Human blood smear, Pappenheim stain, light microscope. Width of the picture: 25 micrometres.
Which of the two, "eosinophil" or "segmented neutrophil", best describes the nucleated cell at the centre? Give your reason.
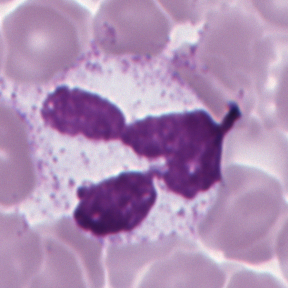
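It's a segmented neutrophil. Its nucleus is divided into three separate lobes, and fine lilac granules are scattered through the cytoplasm.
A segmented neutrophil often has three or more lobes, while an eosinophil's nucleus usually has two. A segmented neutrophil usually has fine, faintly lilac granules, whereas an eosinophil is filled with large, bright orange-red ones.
The chromatin is dark purple and coarsely clumped.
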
